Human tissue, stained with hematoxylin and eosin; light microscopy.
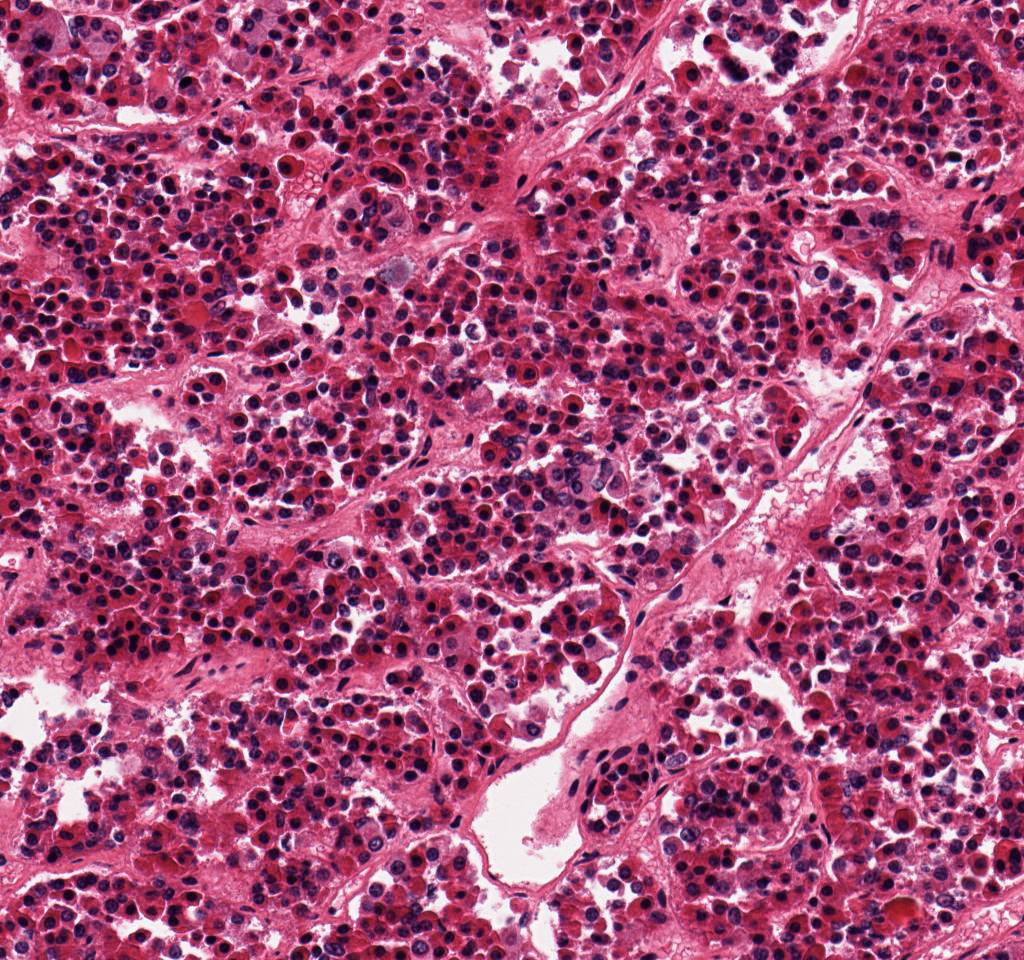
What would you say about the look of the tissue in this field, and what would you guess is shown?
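Throughout the field, cells are arranged in rounded nests and cords divided by thin septa. Within the nests, many cells show intensely red, eosinophilic cytoplasm, intermingled with cells whose cytoplasm is pale and poorly stained. The tissue is pituitary.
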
